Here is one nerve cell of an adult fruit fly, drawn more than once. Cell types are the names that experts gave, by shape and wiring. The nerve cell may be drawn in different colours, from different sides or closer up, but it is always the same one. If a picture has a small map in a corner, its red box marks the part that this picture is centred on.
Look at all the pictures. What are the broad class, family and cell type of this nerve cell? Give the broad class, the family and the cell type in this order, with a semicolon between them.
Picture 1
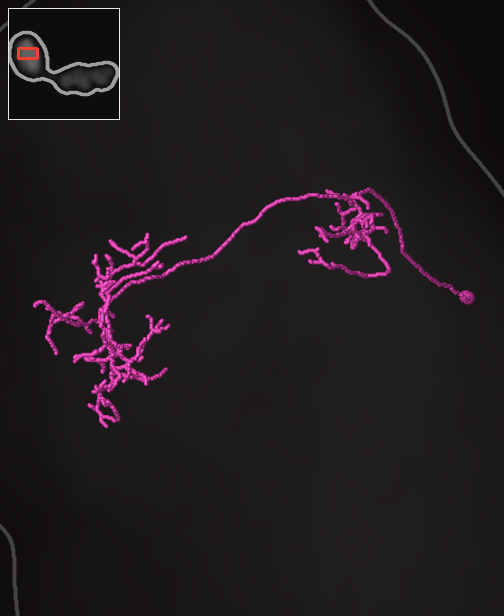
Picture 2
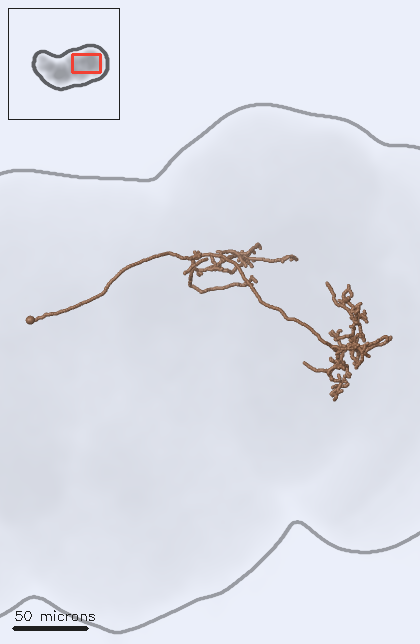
central-brain intrinsic neuron; hemilineage DM6_posterior; AVLP580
